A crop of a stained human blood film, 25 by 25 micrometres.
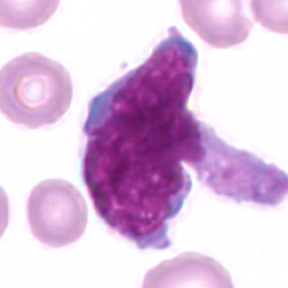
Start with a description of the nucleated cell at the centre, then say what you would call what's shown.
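First, the nucleus fills most of the cell body. Second, its chromatin is deep purple, with a mottled, uneven texture. Third, only a narrow rim of cytoplasm shows around the nucleus. Last, an elongated pale lilac band runs from the right side of the cell toward the right edge of the picture. The cell is an atypical promyelocyte.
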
